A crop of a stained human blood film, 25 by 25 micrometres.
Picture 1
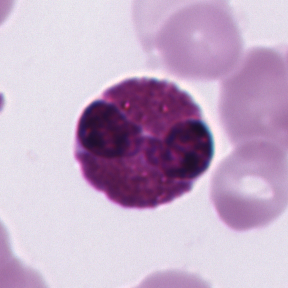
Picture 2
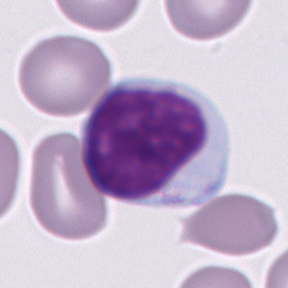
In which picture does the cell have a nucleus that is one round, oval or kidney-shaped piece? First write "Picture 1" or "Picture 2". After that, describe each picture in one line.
Picture 2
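What picture 1 shows: The nucleus has two lobes, one at the left side and one at the right side of the cell.
What picture 2 shows: The nucleus is rounded and not divided into lobes.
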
